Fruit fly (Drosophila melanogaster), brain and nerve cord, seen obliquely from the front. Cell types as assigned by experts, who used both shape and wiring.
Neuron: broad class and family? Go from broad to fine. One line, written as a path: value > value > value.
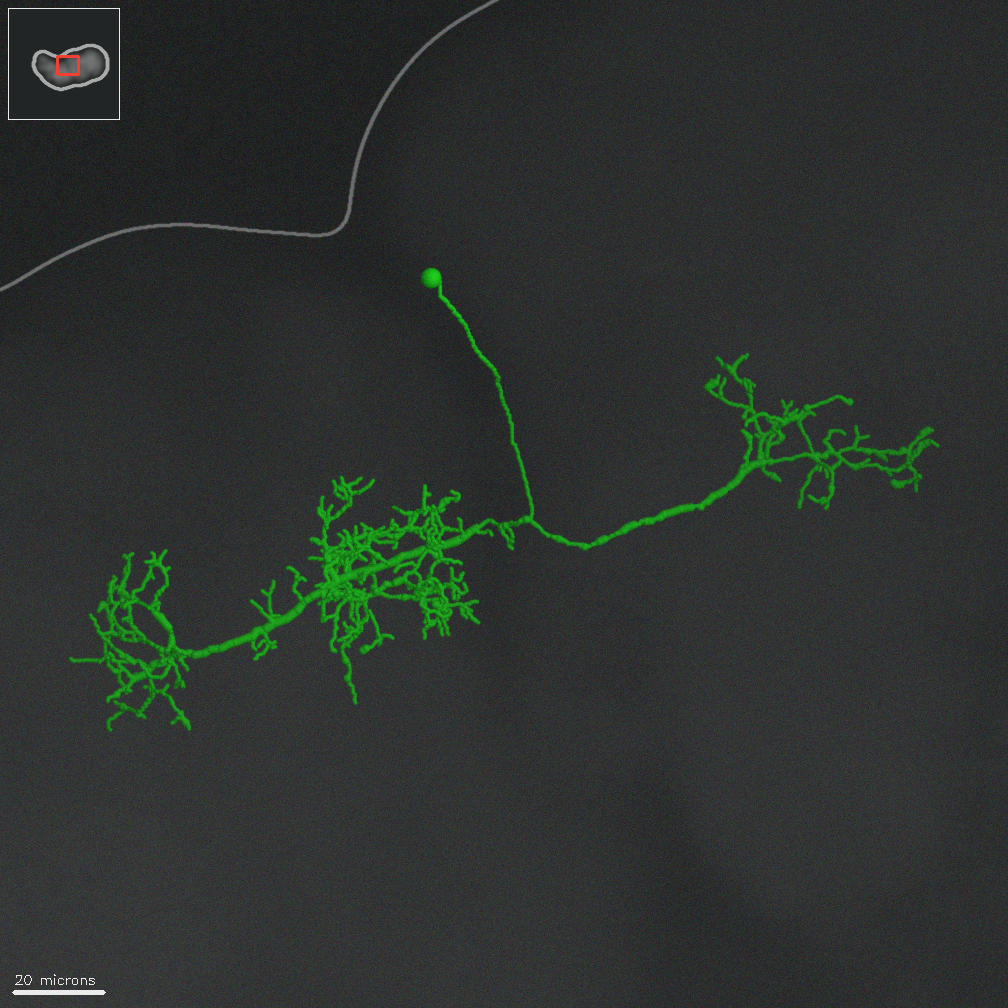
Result: visual projection neuron > hemilineage VPNd1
